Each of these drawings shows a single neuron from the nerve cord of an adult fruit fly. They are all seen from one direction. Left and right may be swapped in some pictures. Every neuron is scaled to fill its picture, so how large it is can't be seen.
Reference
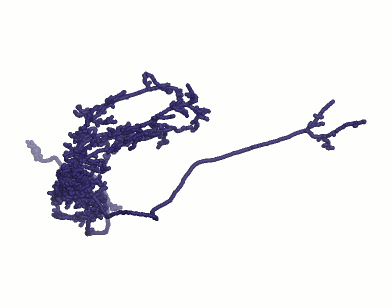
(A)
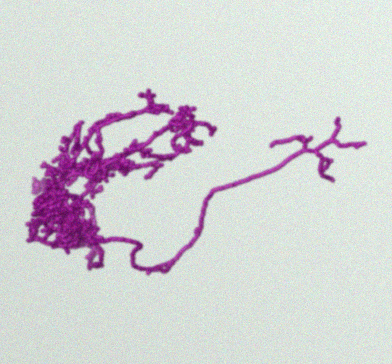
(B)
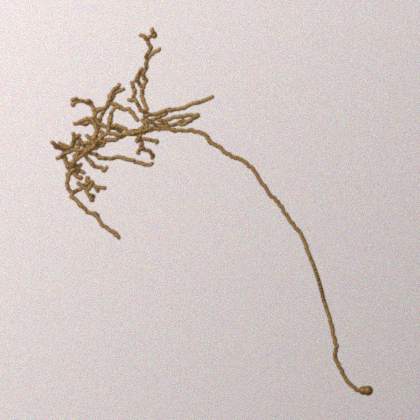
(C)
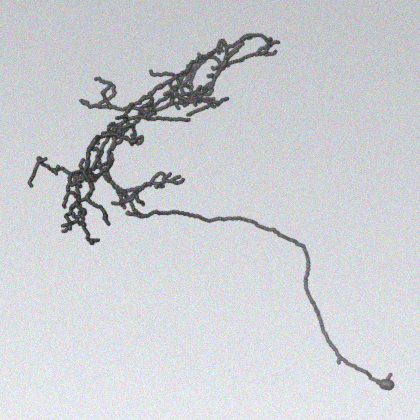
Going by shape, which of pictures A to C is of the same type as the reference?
Picture A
